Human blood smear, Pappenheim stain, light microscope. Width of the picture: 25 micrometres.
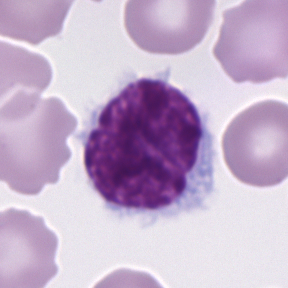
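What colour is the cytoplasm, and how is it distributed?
Pale blue, in a thin rim that is widest on the right and lower right.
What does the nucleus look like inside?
The chromatin is dark purple and coarsely clumped with small lighter patches, and no nucleolus can be seen.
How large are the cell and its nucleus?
The cell is about 12 micrometres across; the nucleus is about 11 by 9 micrometres and fills about 80% of the cell's area.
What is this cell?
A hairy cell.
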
